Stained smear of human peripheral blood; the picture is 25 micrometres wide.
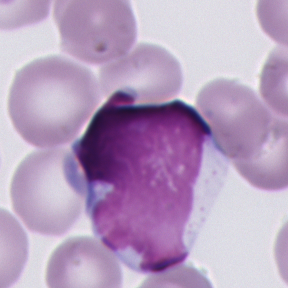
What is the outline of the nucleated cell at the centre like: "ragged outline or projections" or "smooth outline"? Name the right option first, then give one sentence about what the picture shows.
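Ragged outline or projections. A small dark purple knob projects from the top left of the cell.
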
